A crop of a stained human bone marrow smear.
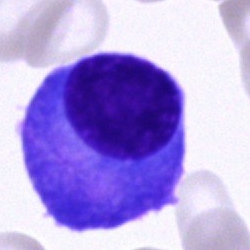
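Plasma cell, the central one in this stained human bone marrow smear under the light microscope. Outline: roughly round, with small irregular bumps at the edge. Cytoplasm: abundant, deep blue. Chromatin: dark purple and dense, only faintly clumped. Nucleoli: none seen.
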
